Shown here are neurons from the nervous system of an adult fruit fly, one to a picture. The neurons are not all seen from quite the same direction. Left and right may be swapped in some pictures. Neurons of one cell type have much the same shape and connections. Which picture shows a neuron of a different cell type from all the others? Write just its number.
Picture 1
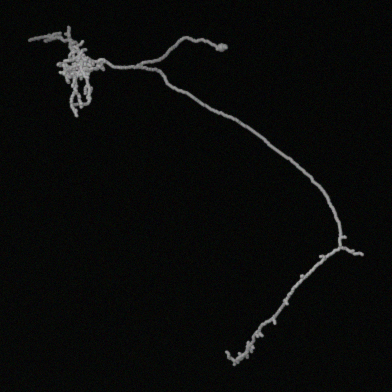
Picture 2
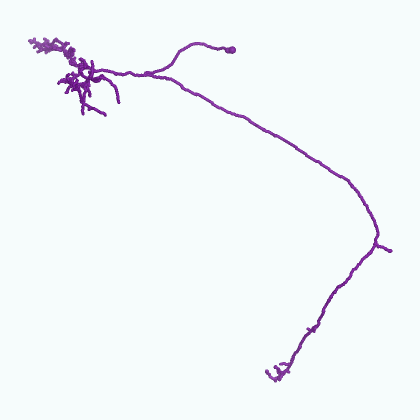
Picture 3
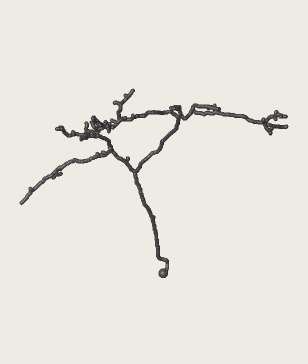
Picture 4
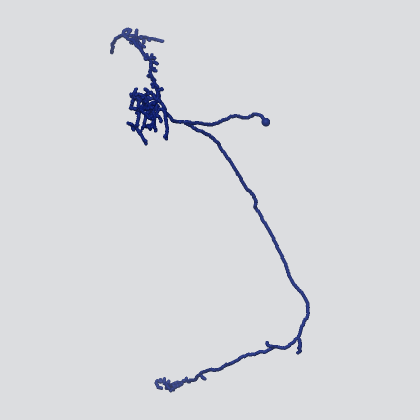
3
